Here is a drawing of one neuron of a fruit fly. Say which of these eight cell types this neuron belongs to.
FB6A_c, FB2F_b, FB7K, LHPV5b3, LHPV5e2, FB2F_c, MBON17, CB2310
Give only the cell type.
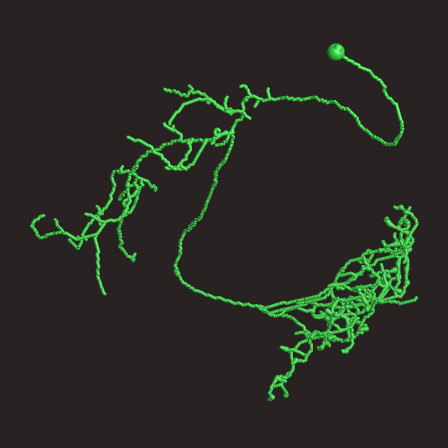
FB2F_b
